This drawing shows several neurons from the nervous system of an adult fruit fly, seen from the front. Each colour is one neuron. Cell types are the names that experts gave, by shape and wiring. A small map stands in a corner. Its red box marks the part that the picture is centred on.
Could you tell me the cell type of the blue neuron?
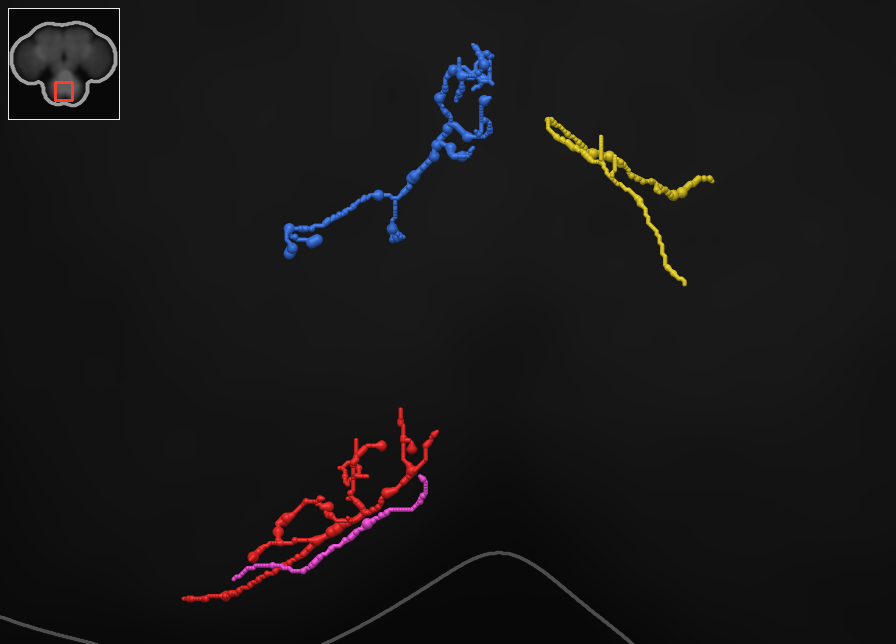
SNta38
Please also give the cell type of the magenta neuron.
SNta30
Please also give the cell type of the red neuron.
SNta25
